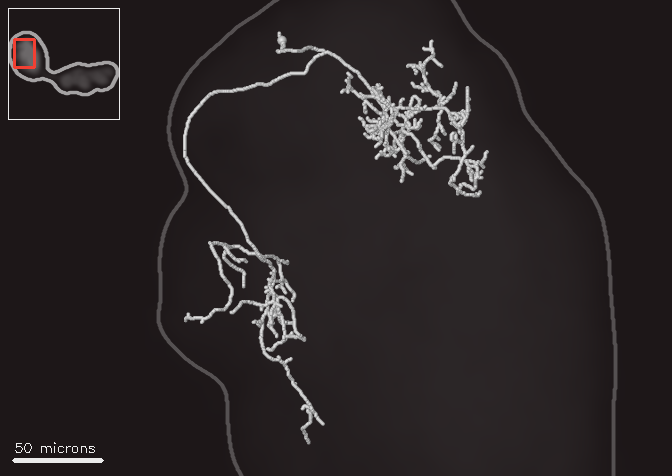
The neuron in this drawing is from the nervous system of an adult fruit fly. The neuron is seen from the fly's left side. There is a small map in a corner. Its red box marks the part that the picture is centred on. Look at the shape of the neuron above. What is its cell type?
LHAD4a1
